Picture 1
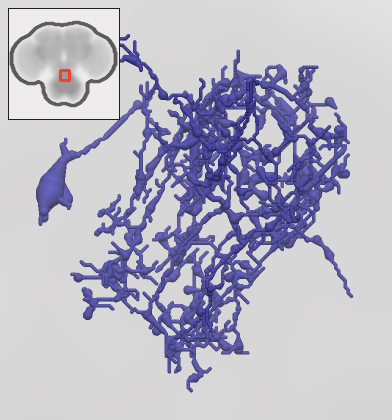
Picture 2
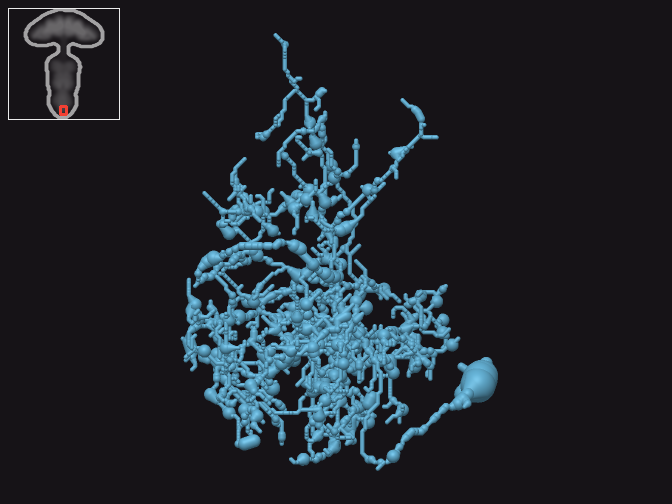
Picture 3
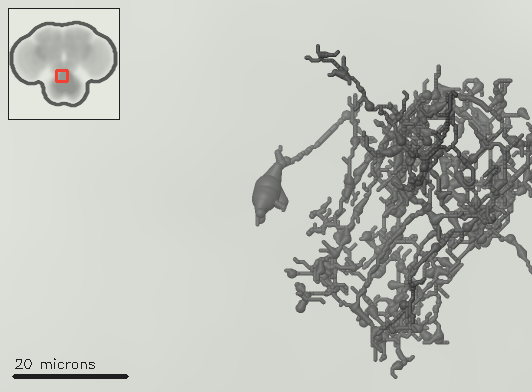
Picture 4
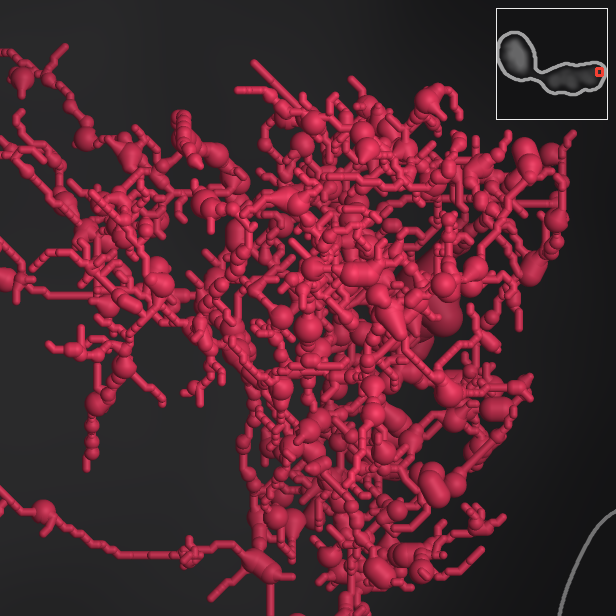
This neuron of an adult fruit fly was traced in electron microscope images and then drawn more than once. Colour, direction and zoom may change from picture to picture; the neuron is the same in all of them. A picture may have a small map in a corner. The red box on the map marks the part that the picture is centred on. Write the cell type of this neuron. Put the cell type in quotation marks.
"INXXX328"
